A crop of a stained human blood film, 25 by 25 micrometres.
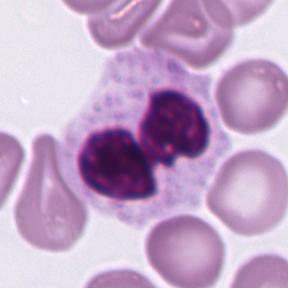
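Segmented neutrophil, the nucleated cell at the centre of the stained smear. First, the nucleus: its left lobe sits lower than its right. Next, the cytoplasm, abundant and pale pinkish-lilac, with blue-violet granules scattered throughout. Last, the outline, roughly round with a slightly irregular, hazy edge.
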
